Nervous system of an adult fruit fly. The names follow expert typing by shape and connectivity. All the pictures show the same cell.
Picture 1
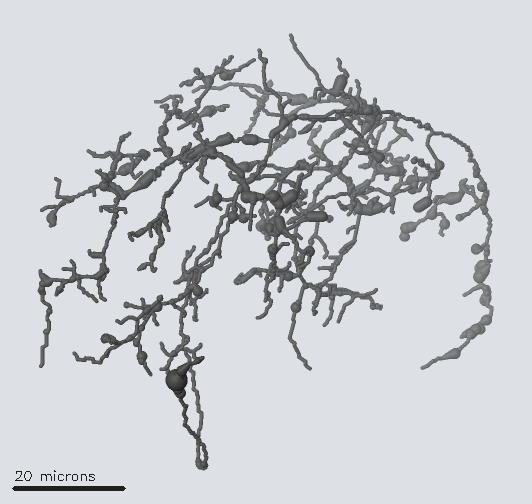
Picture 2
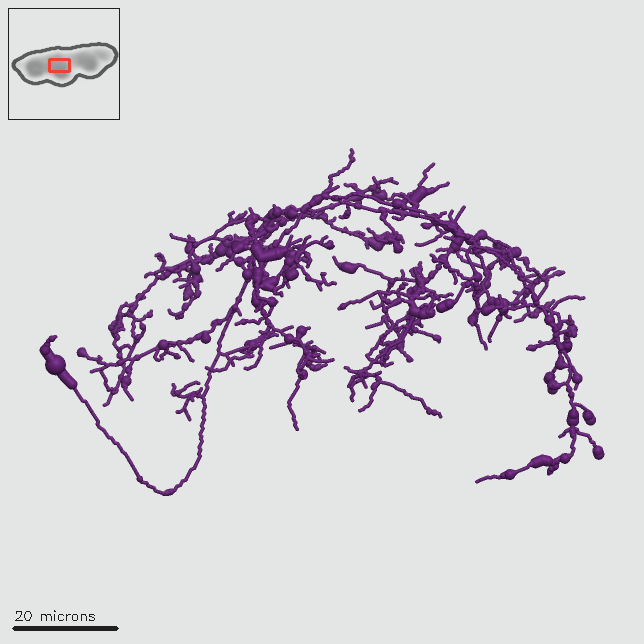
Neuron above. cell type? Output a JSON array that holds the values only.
["IN08A026"]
